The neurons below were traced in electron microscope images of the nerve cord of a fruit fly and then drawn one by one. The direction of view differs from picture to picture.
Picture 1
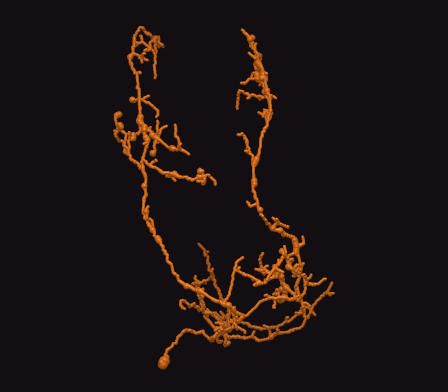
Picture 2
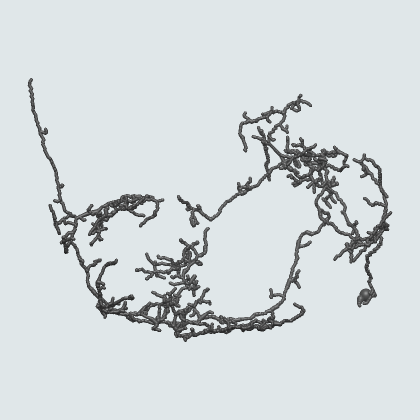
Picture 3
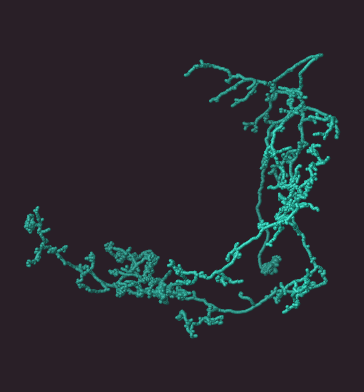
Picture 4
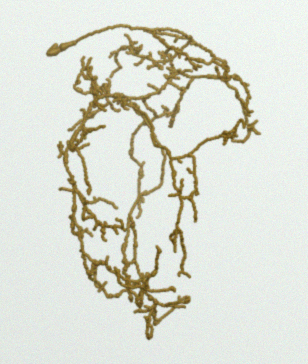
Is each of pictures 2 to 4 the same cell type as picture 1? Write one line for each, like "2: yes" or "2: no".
2: yes
3: yes
4: no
